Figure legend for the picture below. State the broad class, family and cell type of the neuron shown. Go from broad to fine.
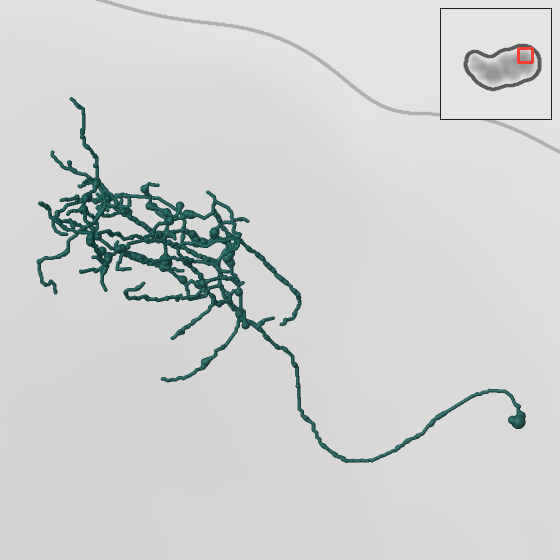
central-brain intrinsic neuron; hemilineage SLPav3; LHAV2f2_a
